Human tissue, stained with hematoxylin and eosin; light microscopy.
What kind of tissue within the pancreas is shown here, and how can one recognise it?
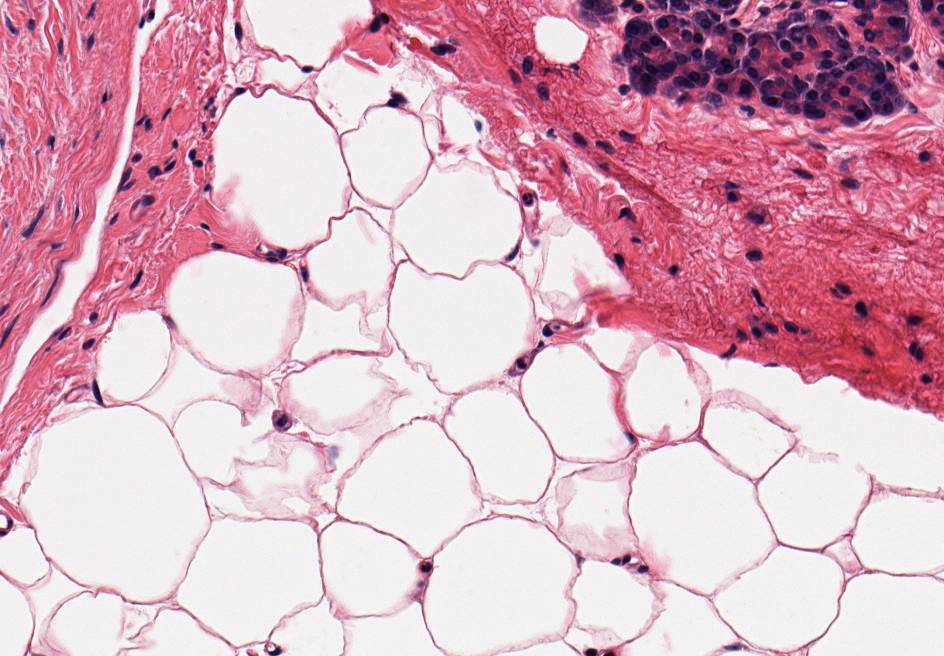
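Answer: fat, filling the lower and central field. The cells are large, clear and rounded-polygonal, each an empty space in a thin pink membrane; their few small dark nuclei are pressed flat at the edges.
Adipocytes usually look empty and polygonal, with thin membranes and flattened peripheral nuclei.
Pink fibrous tissue lies along the upper left and upper right.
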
